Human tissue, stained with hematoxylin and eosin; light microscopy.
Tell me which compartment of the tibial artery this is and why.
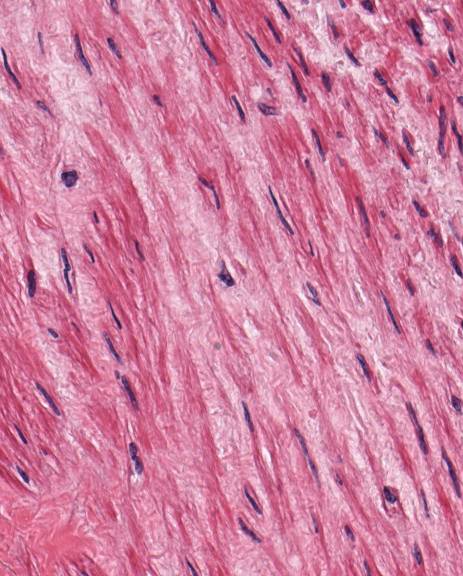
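What I take this field to be is the tunica media. Long slender pink cells run parallel across the whole field, all slanting one way, with elongated dark purple nuclei lying lengthwise in them.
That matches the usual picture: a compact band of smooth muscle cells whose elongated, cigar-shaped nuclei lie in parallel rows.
Their cytoplasm shows no cross-striations, I notice, and pale, wispy, lighter pink material sits between the darker strands.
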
